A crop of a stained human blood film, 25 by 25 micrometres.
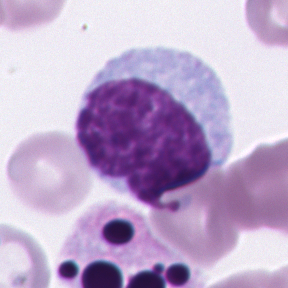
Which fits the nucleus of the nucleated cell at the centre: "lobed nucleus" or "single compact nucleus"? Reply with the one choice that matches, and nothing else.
Single compact nucleus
